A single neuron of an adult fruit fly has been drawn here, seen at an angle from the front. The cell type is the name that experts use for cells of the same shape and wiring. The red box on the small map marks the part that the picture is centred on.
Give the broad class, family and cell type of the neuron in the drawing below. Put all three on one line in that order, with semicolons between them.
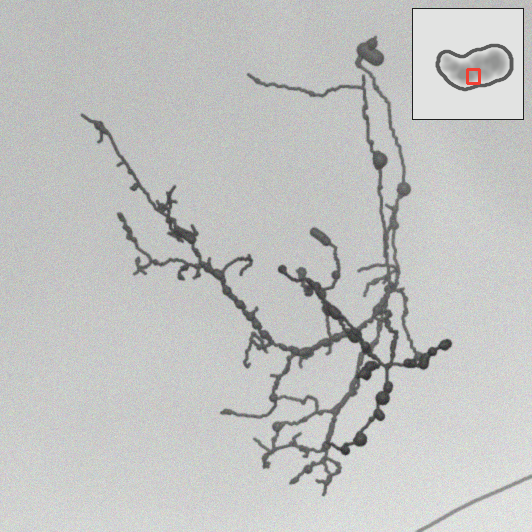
nerve-cord intrinsic neuron; hemilineage 20A.22A; IN20A.22A017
